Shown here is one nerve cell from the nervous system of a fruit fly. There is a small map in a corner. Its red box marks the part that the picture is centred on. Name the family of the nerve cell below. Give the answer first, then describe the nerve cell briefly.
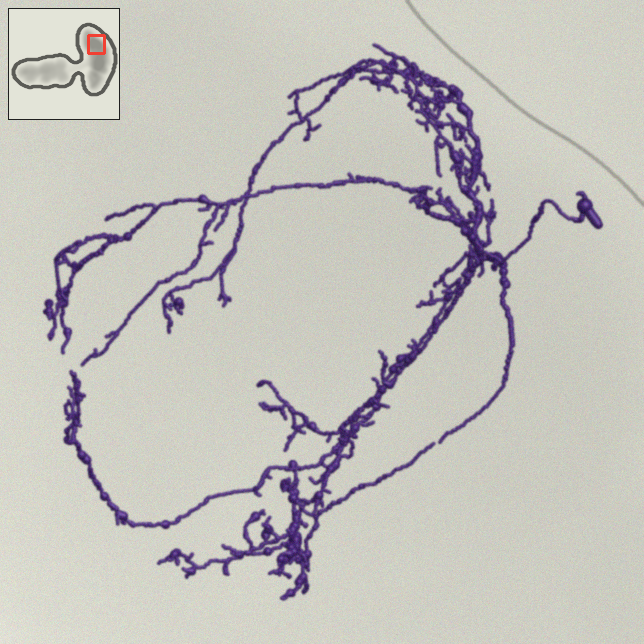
The family is hemilineage SLPa&l1_anterior. This is a central-brain intrinsic neuron. It lies in the brain. The picture shows more than a hundred branch ends.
